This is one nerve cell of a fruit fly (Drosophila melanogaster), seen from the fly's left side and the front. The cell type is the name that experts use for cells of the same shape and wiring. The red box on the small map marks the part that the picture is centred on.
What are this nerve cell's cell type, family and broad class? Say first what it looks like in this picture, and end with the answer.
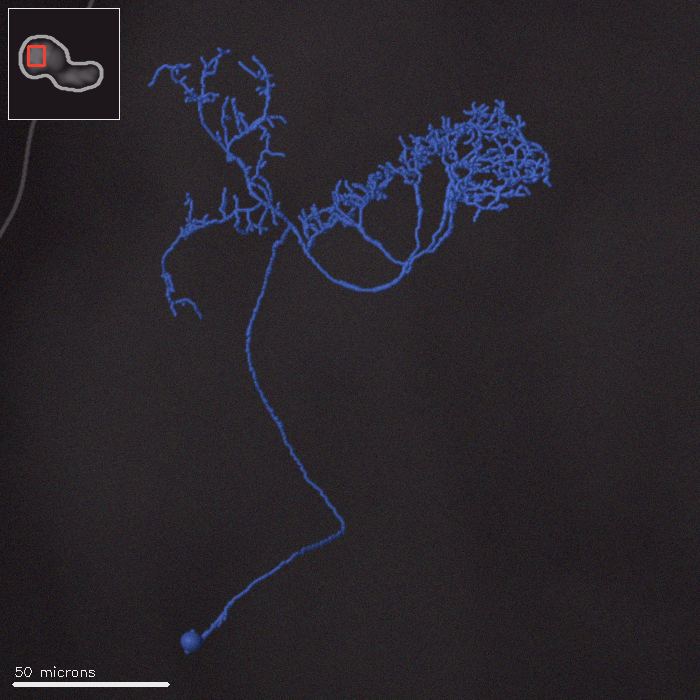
The cell body can be seen at the lower left of the picture. By the scale bar it is about 200 microns tall in this view. The picture shows dozens of branch ends. It is of cell type FB5L. Its family is hemilineage LALv1_dorsal. This is a central-brain intrinsic neuron.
